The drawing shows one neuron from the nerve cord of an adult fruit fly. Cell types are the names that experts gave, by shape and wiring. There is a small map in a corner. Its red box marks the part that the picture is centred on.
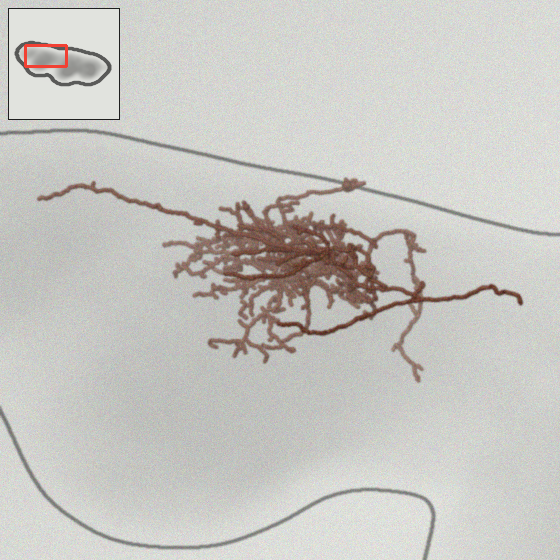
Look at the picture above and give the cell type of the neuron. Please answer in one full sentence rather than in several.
This neuron carries the cell type designation INXXX121.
